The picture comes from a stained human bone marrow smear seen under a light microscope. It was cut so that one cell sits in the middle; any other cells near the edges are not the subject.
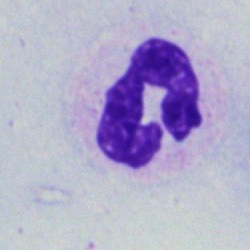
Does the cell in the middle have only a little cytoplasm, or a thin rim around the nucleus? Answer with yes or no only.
No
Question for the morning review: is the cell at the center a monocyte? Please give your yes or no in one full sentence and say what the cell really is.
No, calling it a monocyte is wrong; the middle cell is a segmented neutrophil.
